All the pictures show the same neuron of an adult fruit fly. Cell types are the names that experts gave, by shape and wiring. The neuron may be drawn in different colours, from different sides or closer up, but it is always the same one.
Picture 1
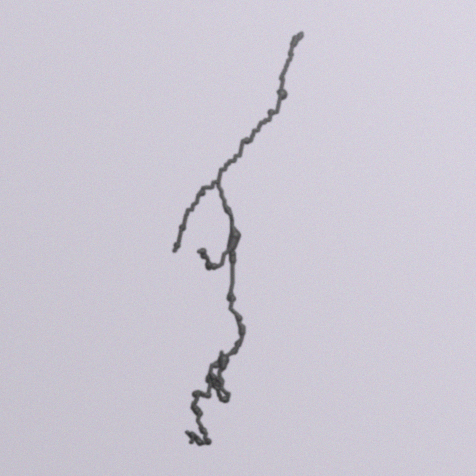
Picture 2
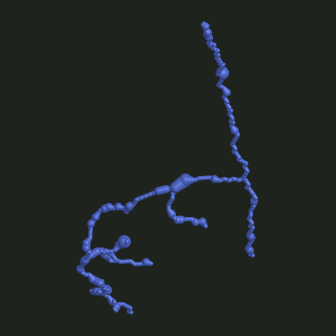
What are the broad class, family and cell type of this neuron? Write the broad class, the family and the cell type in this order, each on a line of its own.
sensory neuron entering the nerve cord
class mechanosensory tactile
SNta26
